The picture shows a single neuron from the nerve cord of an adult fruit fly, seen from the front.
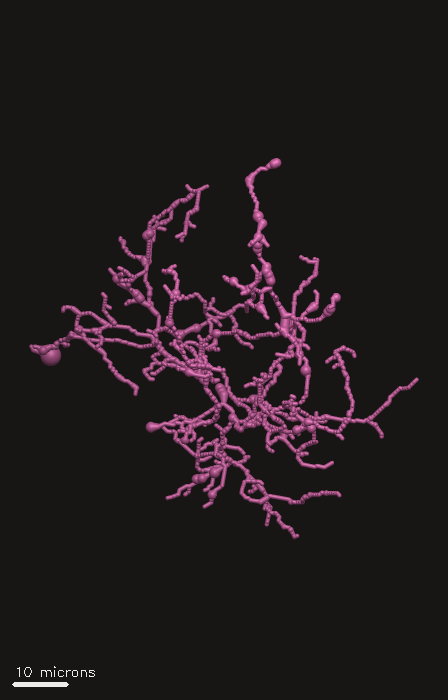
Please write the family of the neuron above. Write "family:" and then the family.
family: hemilineage 20A.22A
